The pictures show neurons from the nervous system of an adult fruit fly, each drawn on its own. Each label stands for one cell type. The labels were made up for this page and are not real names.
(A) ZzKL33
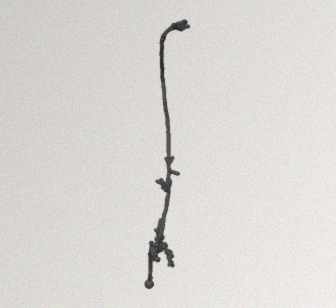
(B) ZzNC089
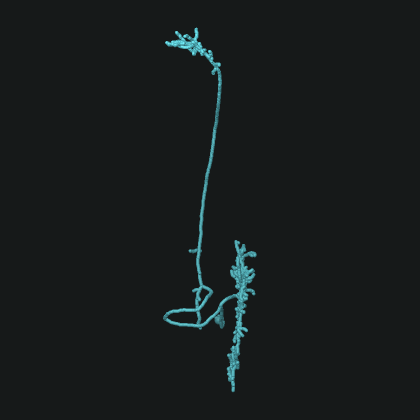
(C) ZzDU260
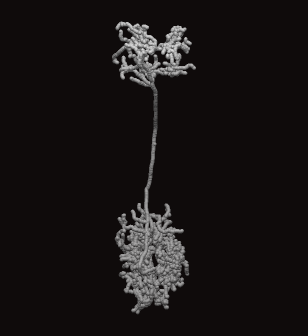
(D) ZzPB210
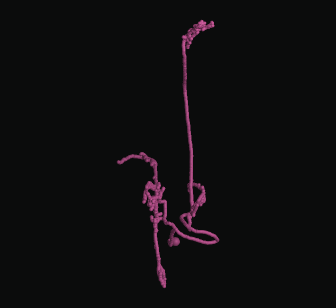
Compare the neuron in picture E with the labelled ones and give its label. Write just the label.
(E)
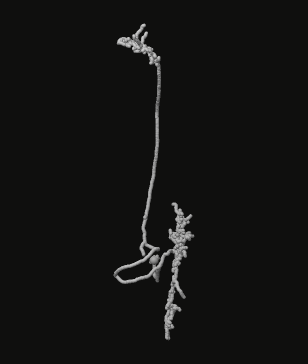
ZzNC089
